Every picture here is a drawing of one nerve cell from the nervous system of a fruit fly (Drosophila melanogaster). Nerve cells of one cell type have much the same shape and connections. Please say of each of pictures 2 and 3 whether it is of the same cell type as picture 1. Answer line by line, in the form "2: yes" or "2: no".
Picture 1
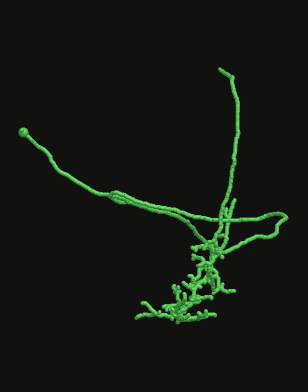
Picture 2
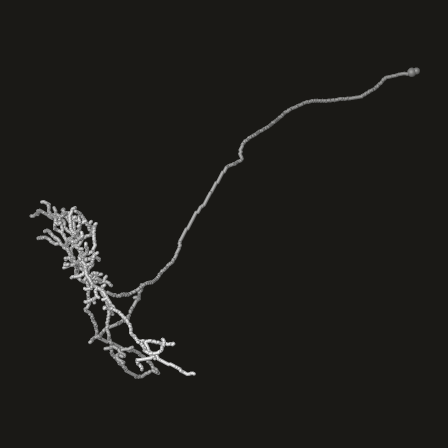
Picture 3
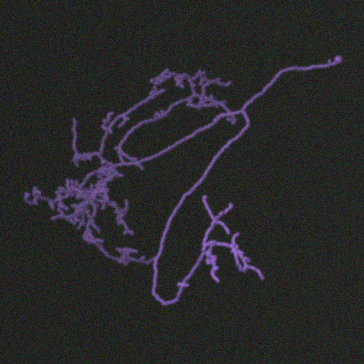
2: no
3: no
